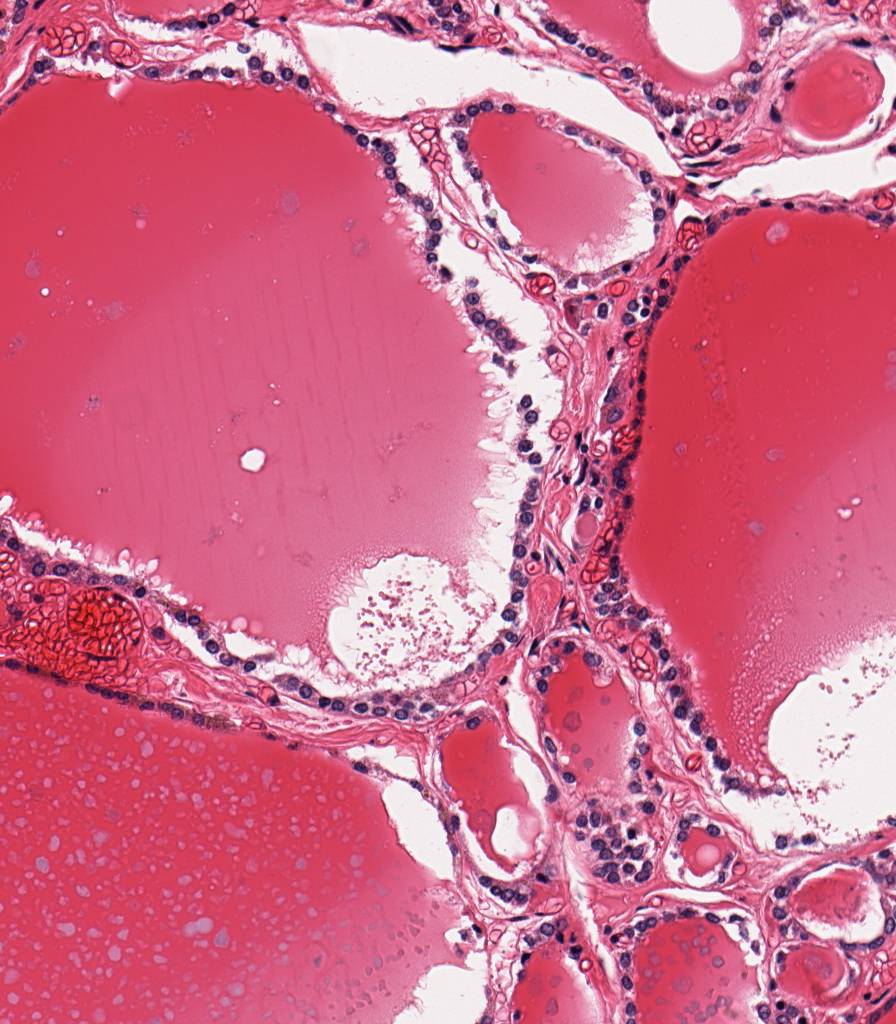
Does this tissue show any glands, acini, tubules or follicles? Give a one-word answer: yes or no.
Yes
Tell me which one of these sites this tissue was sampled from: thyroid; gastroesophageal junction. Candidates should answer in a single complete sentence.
A specimen of the thyroid is what this section contains.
